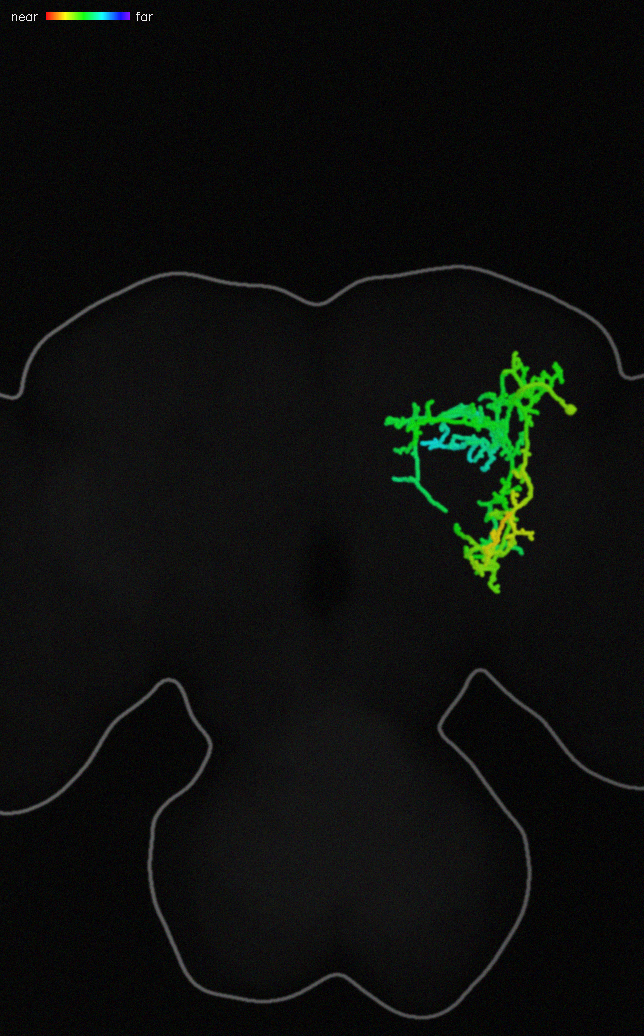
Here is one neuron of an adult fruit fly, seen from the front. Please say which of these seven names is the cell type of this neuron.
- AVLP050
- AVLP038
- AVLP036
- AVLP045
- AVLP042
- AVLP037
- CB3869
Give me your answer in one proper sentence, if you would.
So far as cell type goes, this neuron is AVLP037.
